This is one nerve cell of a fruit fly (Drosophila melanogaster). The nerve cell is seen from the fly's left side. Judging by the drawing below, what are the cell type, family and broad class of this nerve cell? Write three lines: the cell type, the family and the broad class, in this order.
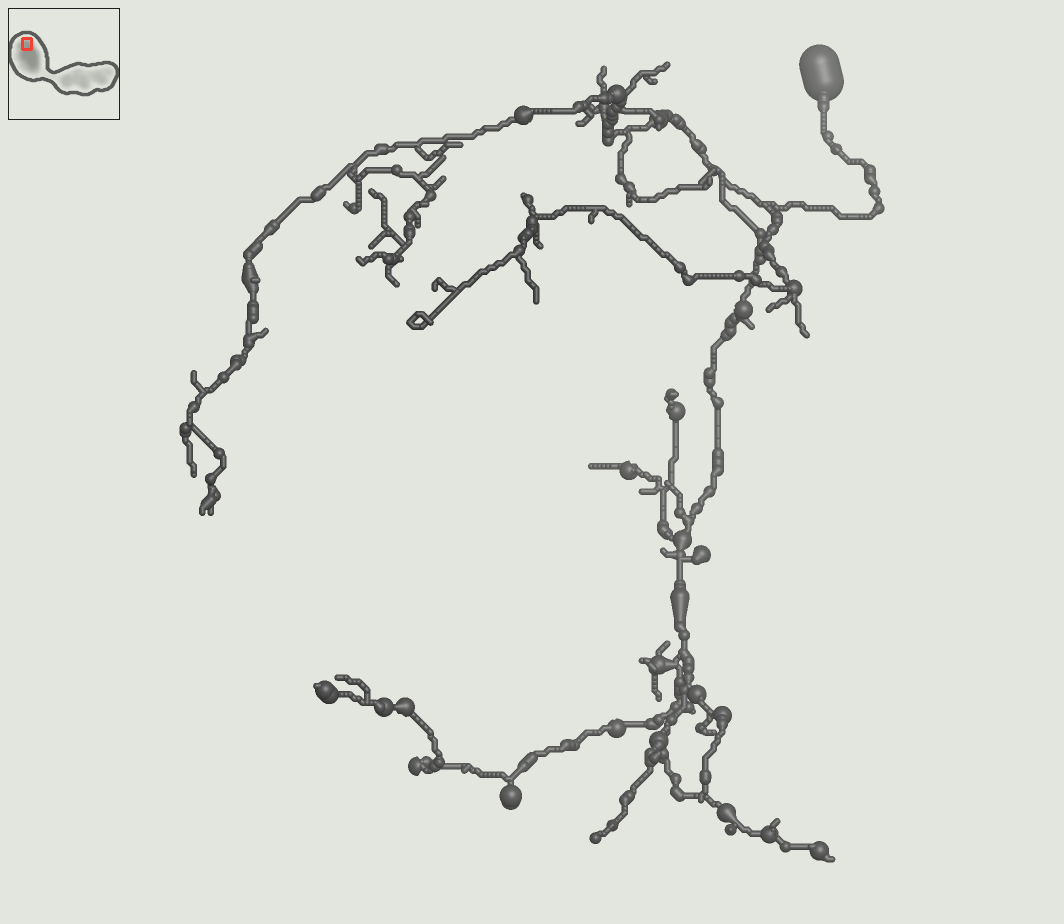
SLP298
hemilineage SLPpm1
central-brain intrinsic neuron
